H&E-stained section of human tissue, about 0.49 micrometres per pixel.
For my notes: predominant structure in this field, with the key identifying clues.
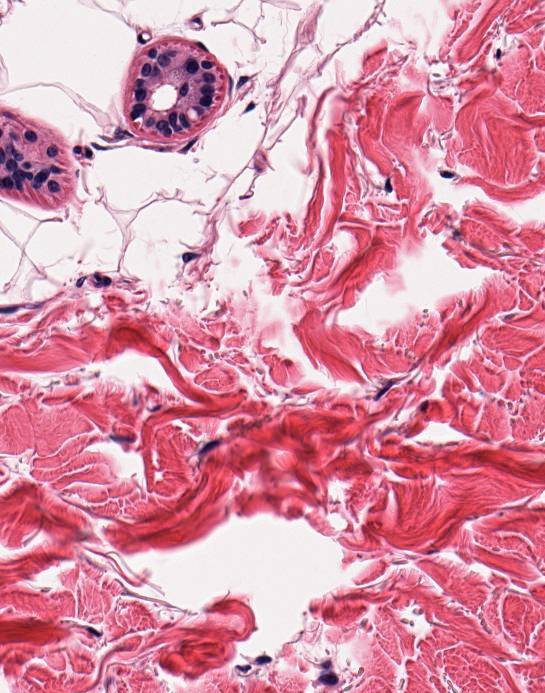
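This is mainly dermis. See how the thick pink collagen bundles are wavy and interlace in many directions instead of lying parallel, with only scattered thin dark spindle nuclei between them.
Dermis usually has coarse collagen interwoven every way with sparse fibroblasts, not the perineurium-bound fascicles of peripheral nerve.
A little fat sits in the upper left.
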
